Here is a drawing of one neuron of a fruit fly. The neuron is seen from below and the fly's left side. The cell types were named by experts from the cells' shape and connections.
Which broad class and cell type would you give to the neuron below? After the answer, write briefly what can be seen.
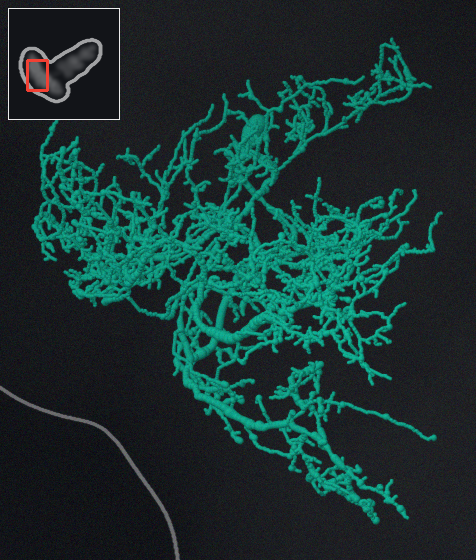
Its broad class is central-brain intrinsic neuron. It is of cell type CRE004. The picture shows more than a hundred branch ends. In this view it is about as wide as it is tall.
